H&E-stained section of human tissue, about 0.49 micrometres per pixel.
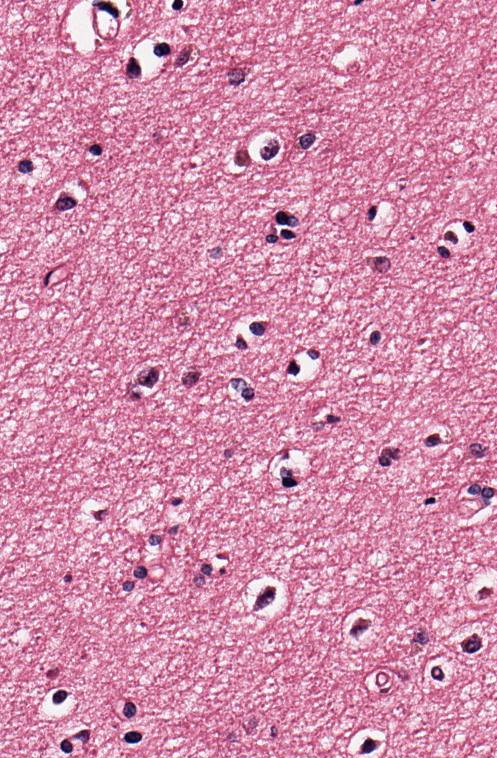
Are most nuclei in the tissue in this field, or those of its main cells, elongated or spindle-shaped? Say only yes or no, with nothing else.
No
